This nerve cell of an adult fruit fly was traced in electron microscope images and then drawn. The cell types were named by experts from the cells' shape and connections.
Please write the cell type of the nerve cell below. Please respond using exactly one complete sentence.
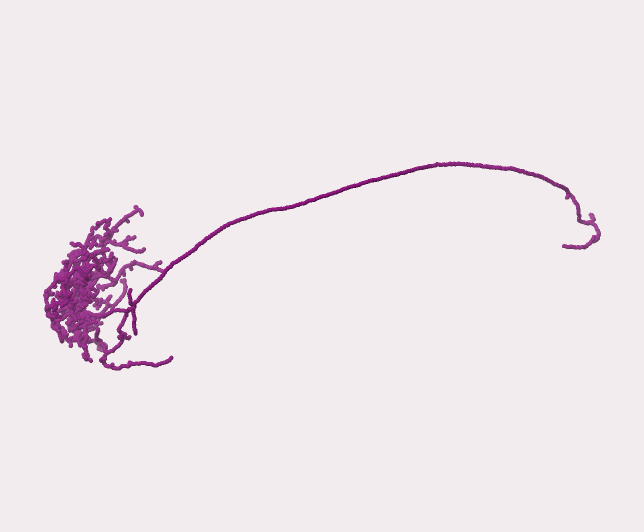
To this nerve cell applies the cell type name AVLP325_b.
